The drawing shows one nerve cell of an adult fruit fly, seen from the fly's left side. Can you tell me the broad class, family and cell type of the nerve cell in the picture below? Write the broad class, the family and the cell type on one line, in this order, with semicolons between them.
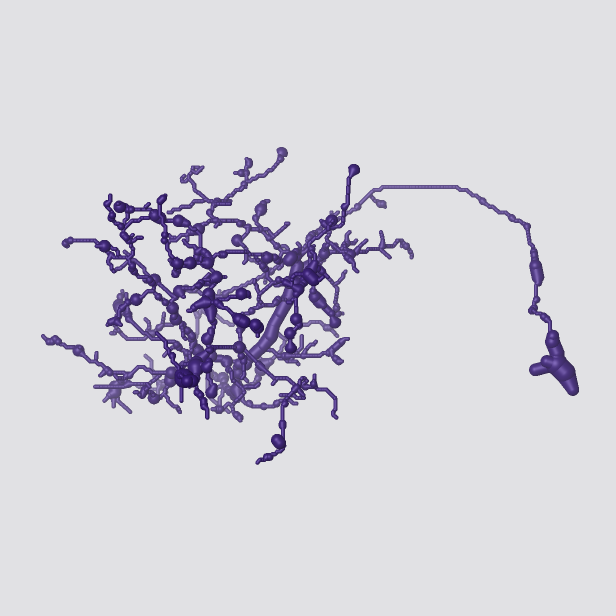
nerve-cord intrinsic neuron; hemilineage 21A; IN21A044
